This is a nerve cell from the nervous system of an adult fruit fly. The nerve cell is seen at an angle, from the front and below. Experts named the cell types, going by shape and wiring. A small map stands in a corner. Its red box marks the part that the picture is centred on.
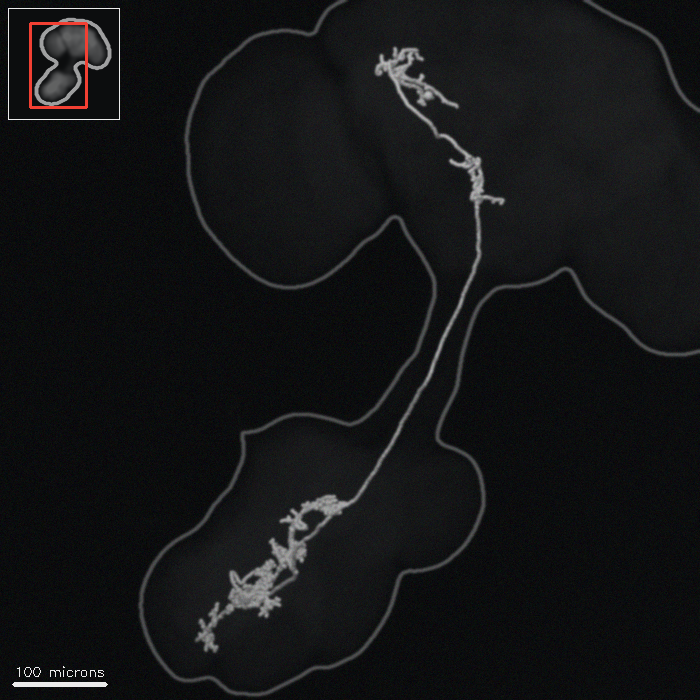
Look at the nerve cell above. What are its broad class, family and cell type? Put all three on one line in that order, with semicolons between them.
ascending neuron; hemilineage 09B; AN09B034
